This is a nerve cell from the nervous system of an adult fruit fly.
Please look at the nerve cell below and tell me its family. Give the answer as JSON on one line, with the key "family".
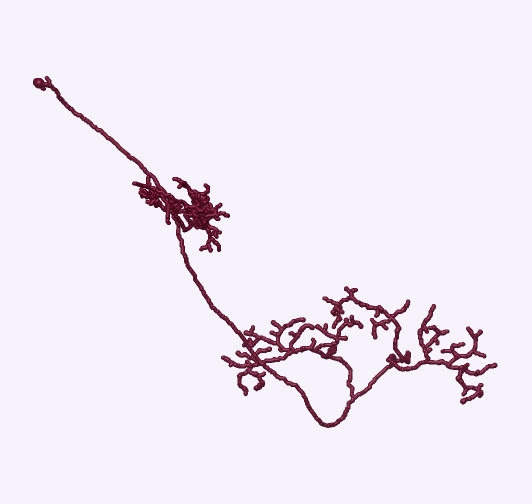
{"family": "hemilineage DL1_dorsal"}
